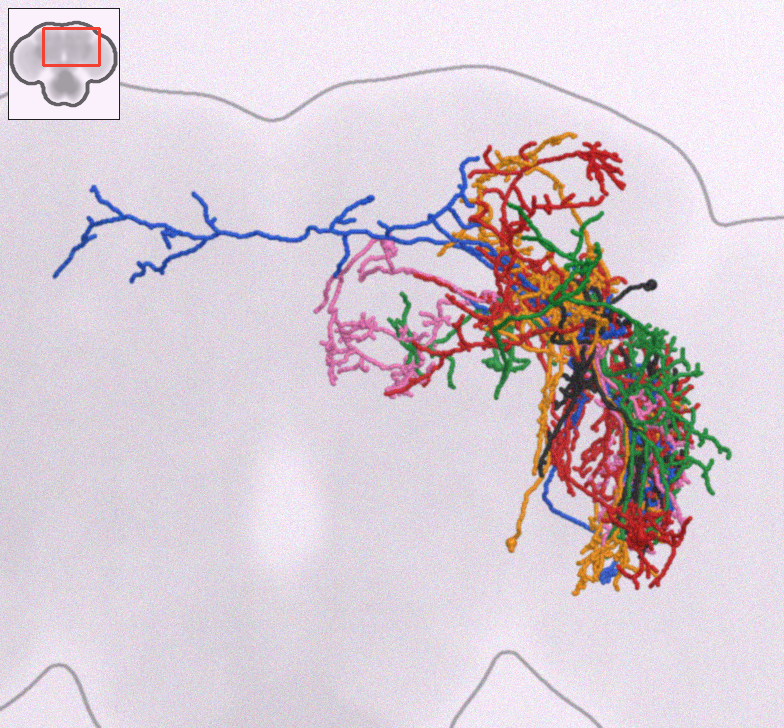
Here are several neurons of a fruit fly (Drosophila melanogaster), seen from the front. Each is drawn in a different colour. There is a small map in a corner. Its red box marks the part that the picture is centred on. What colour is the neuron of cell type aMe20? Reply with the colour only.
red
